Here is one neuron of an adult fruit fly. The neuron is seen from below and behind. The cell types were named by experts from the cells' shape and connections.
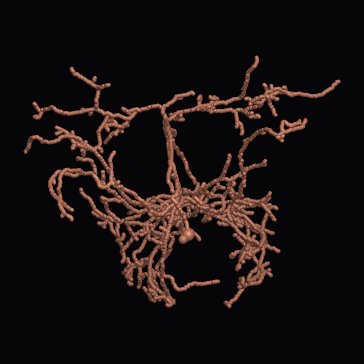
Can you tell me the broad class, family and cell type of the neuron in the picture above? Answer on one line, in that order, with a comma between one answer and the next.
nerve-cord intrinsic neuron, hemilineage 00A, IN00A021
